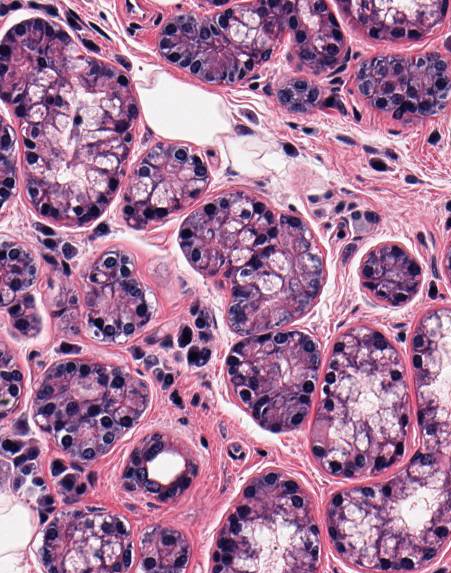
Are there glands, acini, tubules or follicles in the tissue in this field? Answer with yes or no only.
Yes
